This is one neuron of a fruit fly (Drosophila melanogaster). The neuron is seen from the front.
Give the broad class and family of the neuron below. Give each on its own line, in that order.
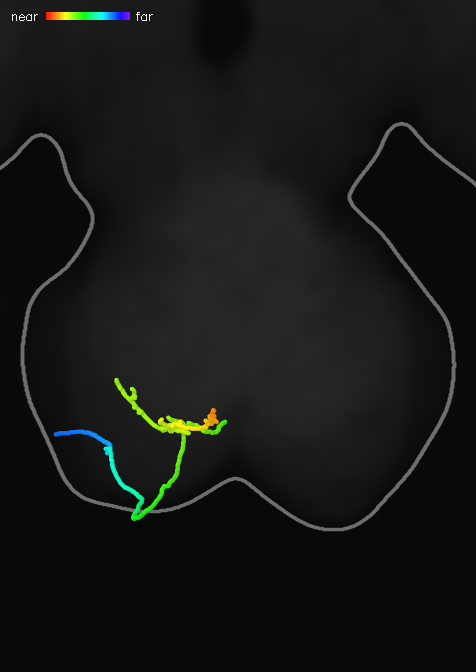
sensory neuron entering the nerve cord
class mechanosensory tactile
